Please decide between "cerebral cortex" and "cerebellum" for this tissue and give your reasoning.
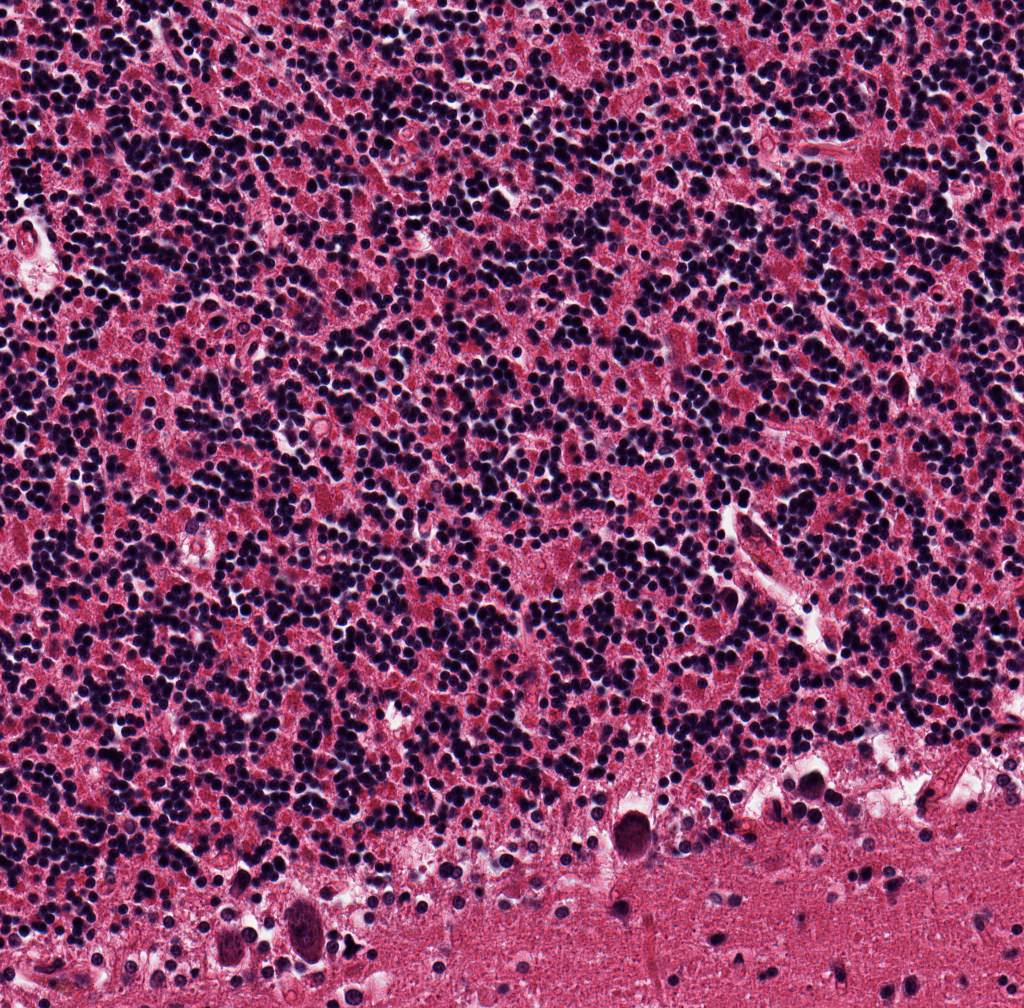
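This is cerebellum. A pale, finely fibrillar pink layer borders a dense layer of small, round, dark nuclei with scant cytoplasm.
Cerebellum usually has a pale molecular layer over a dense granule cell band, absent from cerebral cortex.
Large Purkinje cells lie singly along that border.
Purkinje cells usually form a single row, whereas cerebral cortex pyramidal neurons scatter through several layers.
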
